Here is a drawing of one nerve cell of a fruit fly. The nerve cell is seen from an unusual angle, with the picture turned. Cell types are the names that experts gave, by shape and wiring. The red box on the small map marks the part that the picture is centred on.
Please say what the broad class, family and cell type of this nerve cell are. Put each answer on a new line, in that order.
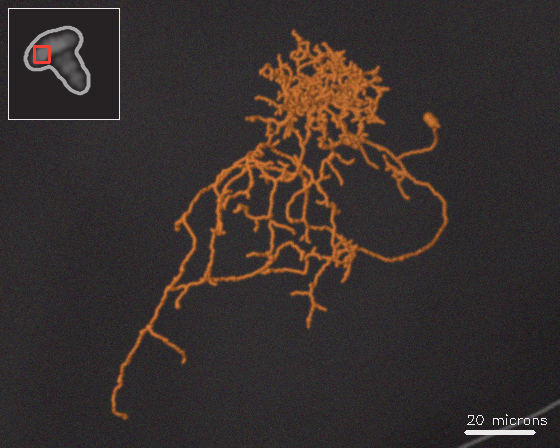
optic-lobe intrinsic neuron
LOLP
LOLP1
